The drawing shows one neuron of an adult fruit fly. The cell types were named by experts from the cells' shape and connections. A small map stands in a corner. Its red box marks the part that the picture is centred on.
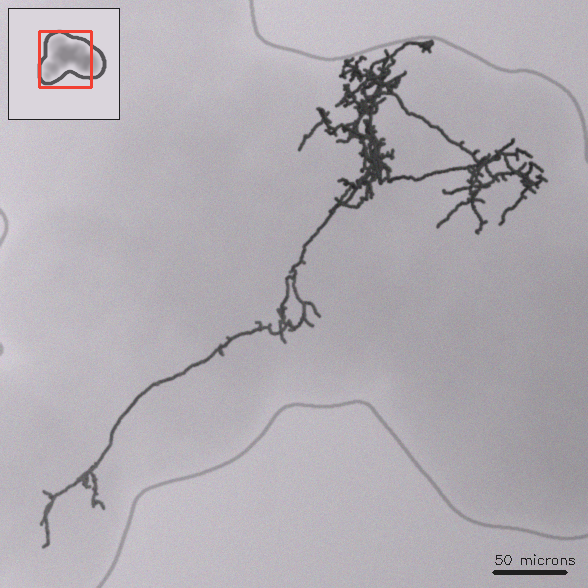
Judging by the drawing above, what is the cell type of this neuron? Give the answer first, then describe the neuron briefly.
It is of cell type DNg107. It is a descending neuron. Its cell body lies at the upper right of the picture. From top to bottom in the picture it spans about 350 microns. The picture shows dozens of branch ends.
